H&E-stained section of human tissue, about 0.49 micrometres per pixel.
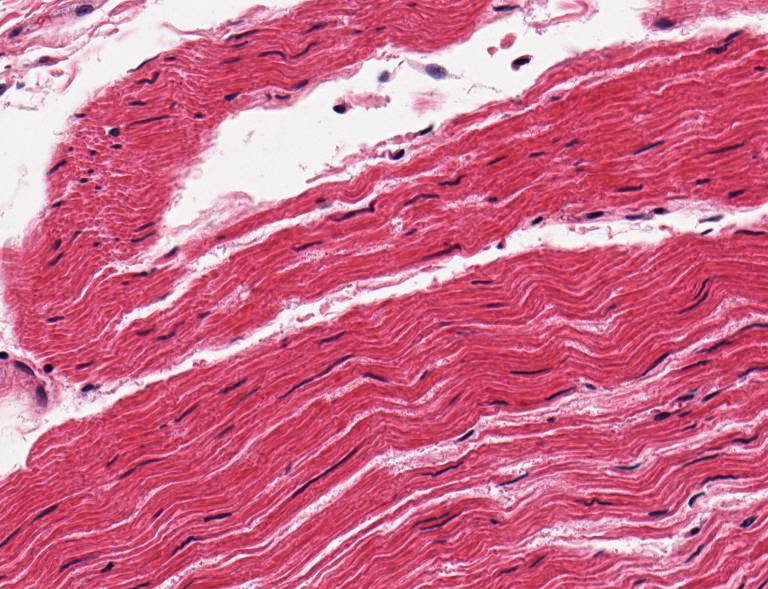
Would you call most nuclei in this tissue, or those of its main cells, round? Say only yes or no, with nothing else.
No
